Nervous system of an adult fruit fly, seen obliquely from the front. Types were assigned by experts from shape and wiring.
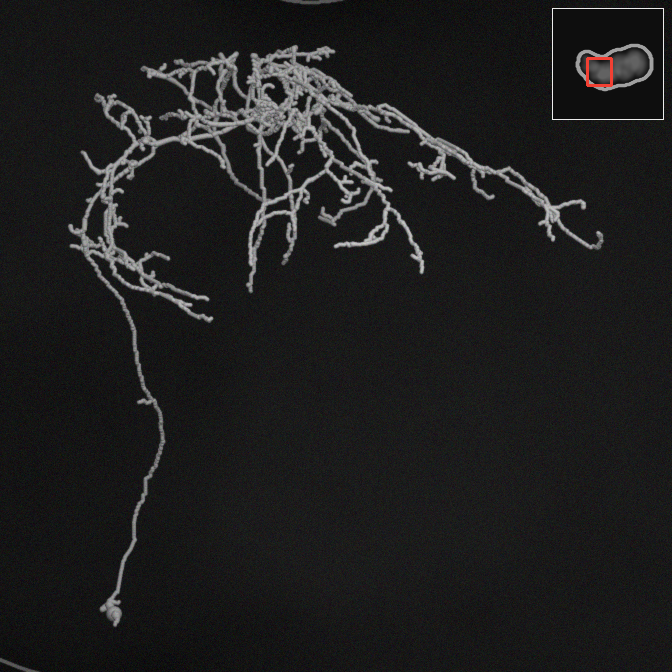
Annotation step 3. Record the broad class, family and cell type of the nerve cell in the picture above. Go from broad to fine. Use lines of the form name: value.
broad class: nerve-cord intrinsic neuron
family: hemilineage 06A
cell type: IN06A012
